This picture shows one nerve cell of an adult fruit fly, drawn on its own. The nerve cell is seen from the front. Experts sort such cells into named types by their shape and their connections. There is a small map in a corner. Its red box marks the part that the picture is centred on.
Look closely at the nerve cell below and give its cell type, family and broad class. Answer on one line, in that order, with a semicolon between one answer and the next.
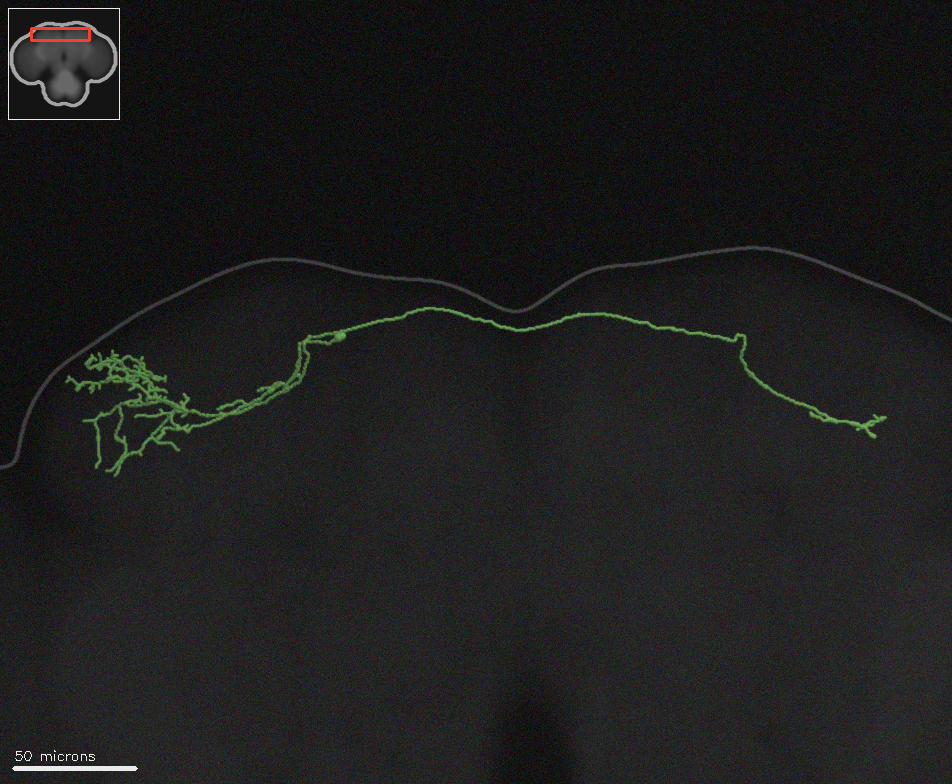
CB2934; hemilineage LHd1; central-brain intrinsic neuron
